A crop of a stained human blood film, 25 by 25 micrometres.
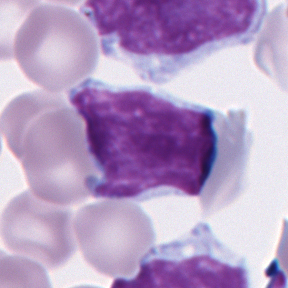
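Typical lymphocyte, the cell in the middle of this stained peripheral blood smear. Outline: angular and roughly four-sided. Nucleus: one unlobed mass filling most of the cell. Cytoplasm: scant, only a thin rim around the nucleus, with no visible granules.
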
